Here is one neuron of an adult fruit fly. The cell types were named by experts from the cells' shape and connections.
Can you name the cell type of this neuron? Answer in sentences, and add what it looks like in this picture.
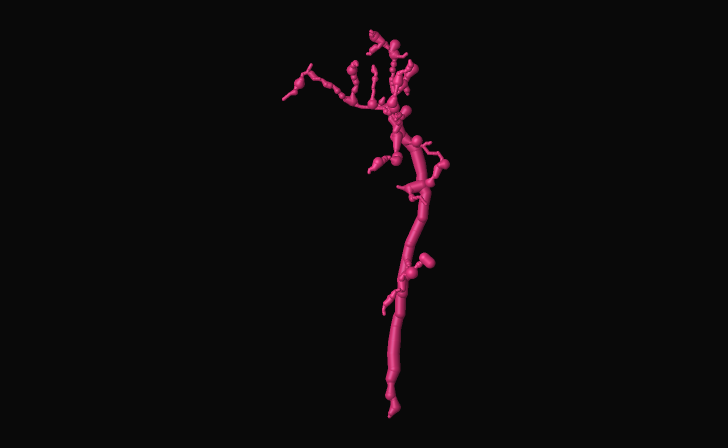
Its cell type is SNta29. This is a sensory neuron entering the nerve cord. No cell body is drawn. In this view it is taller than it is wide.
